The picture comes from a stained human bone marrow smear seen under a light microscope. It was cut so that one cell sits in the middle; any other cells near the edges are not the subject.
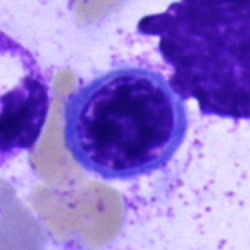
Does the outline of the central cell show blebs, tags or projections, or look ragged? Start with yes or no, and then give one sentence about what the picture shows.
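No. The cell has a round, smooth outline.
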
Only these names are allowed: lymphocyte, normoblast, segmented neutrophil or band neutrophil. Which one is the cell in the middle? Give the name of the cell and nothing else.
normoblast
